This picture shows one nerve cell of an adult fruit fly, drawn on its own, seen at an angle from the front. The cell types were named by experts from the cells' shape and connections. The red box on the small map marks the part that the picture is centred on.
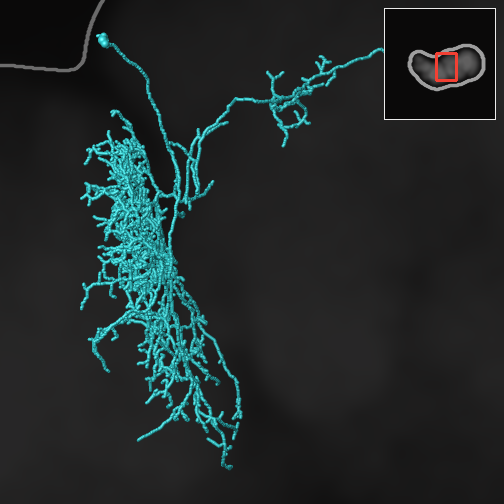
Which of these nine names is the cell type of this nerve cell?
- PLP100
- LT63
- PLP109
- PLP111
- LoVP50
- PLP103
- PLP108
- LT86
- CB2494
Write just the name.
LT63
